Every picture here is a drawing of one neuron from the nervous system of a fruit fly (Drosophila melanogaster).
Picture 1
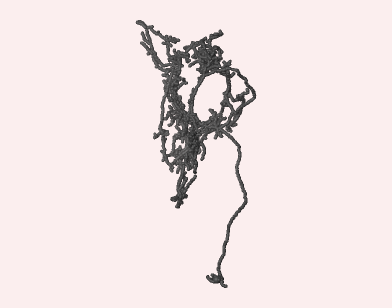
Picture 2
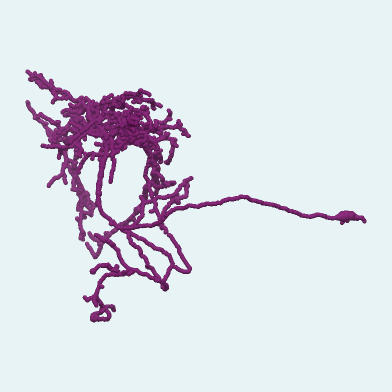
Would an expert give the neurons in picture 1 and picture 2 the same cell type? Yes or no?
no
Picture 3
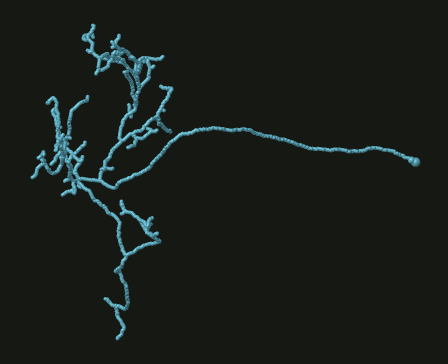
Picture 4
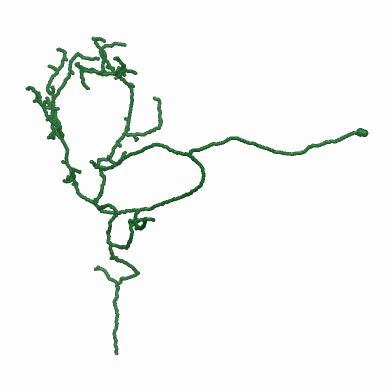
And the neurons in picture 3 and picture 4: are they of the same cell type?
yes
